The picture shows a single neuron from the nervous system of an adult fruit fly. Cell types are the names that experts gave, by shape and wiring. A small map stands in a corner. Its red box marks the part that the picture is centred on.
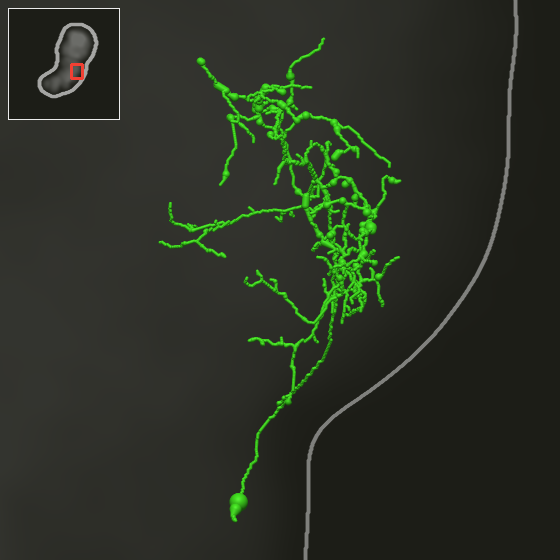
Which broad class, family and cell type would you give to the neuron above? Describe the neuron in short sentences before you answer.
Its cell body lies at the bottom of the picture. The picture shows dozens of branch ends. It is a nerve-cord intrinsic neuron. The family is hemilineage 13B. The cell type is IN13B096_b.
